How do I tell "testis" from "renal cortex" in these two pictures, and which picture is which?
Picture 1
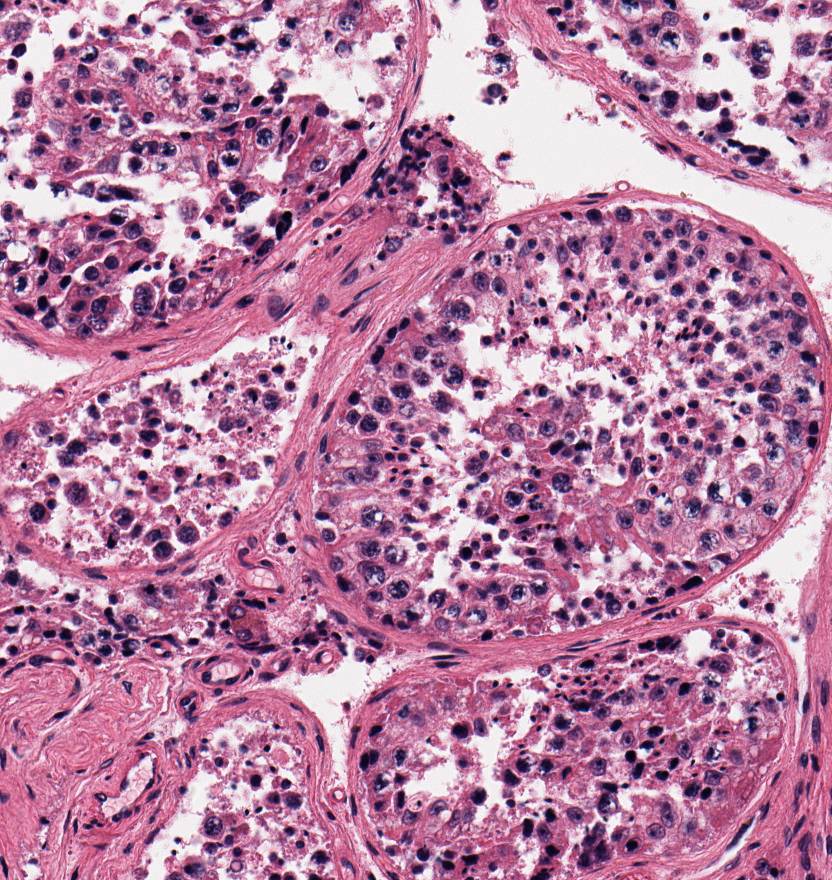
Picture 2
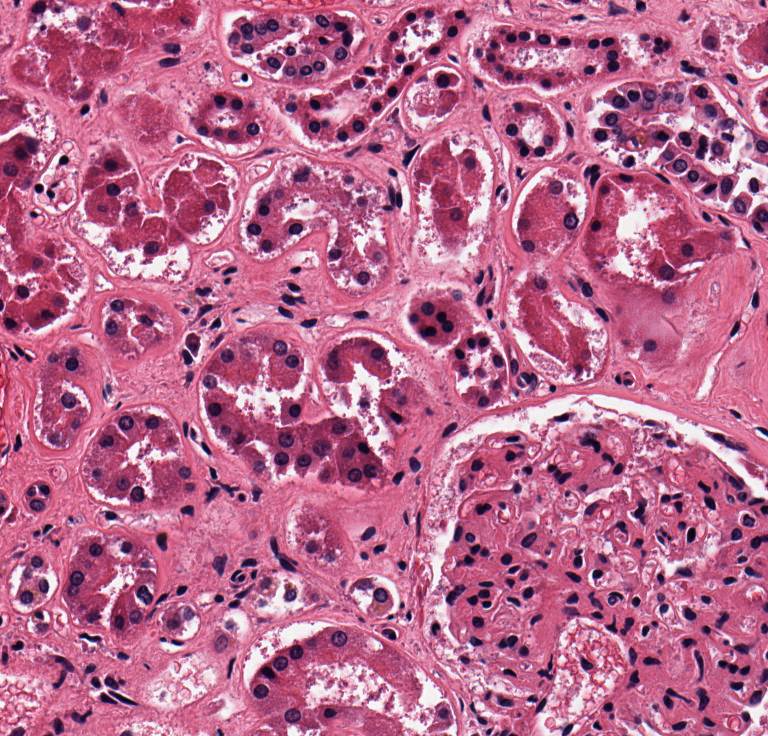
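Testis is picture 1 and renal cortex picture 2. Picture 1 consists of several rounded tubular units cut across, the largest centre and right, filled with rounded cells having large round nuclei with coarse dark chromatin. Scant pink fibrous stroma with spindle nuclei lies between them, holding a few small vessels at the lower left; no fat cells are seen. Picture 2 is mostly closely packed tubules cut across, plus one large glomerulus in the lower right. They are lined by cuboidal cells with abundant deep pink granular cytoplasm; lumens are narrow and irregular, with frayed, pale, vacuolated material at the luminal edges. Pale pink fibrous stroma bands with scattered spindle-shaped nuclei separate them.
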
